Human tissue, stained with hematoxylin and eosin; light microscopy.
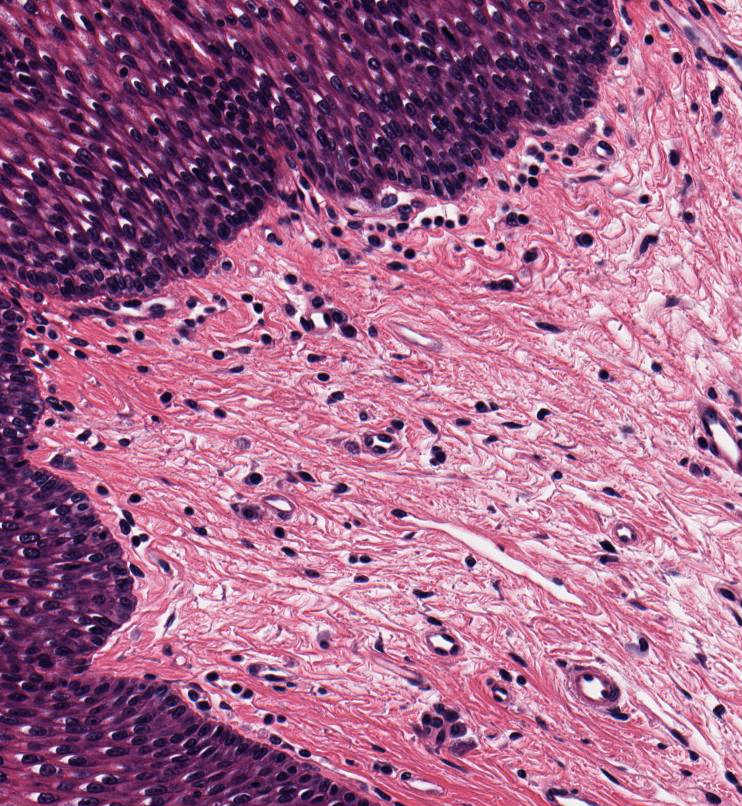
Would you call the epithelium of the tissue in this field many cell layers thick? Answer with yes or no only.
Yes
